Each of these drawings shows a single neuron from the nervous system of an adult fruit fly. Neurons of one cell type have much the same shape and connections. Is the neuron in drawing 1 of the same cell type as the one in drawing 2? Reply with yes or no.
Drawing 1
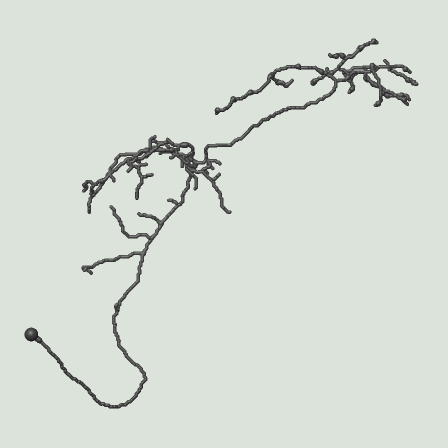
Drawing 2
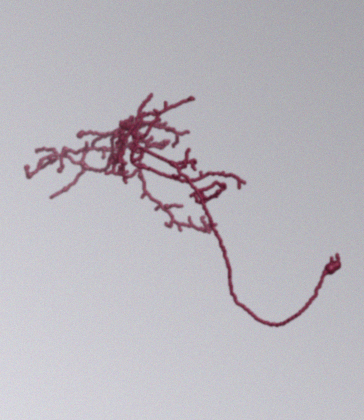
no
